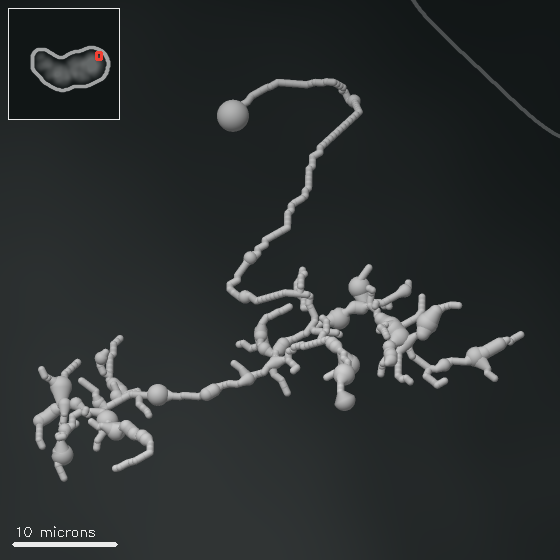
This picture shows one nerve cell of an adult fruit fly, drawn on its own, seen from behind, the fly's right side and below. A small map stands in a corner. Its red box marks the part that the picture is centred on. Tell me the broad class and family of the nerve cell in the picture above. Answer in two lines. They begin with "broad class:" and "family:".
broad class: optic-lobe intrinsic neuron
family: Mi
